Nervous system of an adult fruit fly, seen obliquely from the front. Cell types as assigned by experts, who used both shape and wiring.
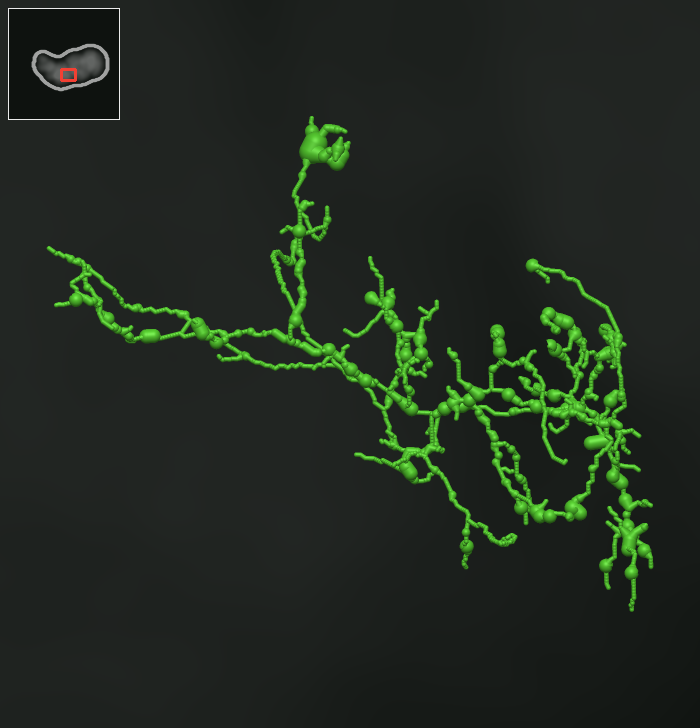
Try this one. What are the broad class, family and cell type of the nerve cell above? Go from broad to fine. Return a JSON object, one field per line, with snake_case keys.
{
 "broad_class": "nerve-cord intrinsic neuron",
 "family": "hemilineage 21A",
 "cell_type": "IN21A056"
}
